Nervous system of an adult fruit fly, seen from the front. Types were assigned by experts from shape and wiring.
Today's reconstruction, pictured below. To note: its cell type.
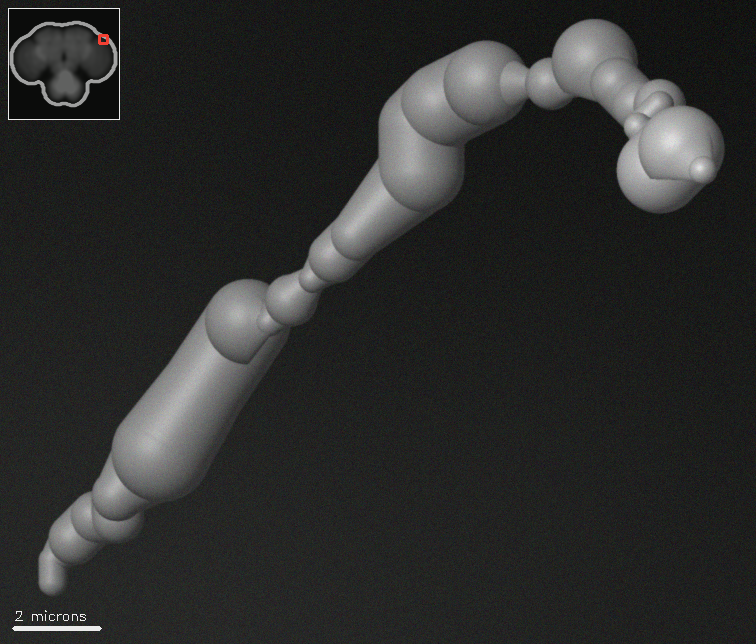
R8d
